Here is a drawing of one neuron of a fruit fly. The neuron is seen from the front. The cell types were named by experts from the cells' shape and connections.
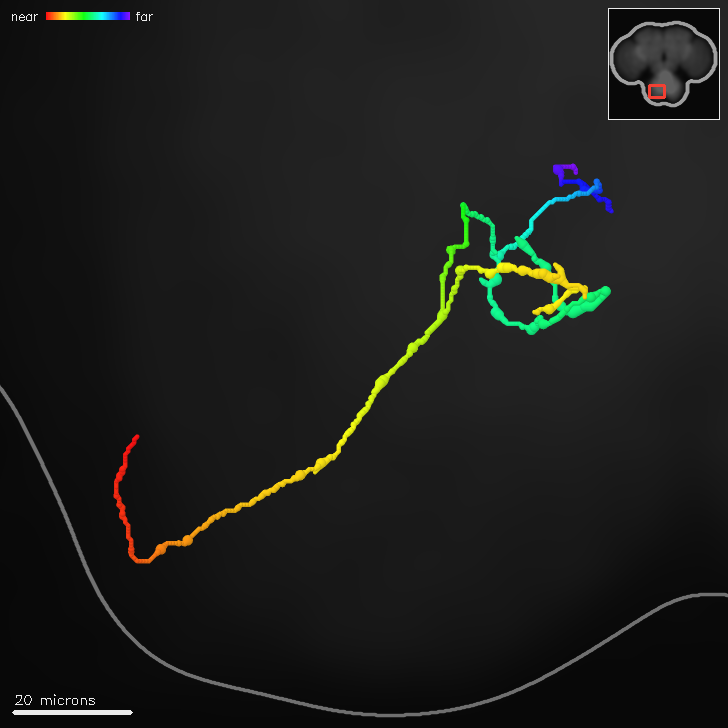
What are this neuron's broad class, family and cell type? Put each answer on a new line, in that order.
sensory neuron entering the nerve cord
class mechanosensory proprioceptive
SNpp18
